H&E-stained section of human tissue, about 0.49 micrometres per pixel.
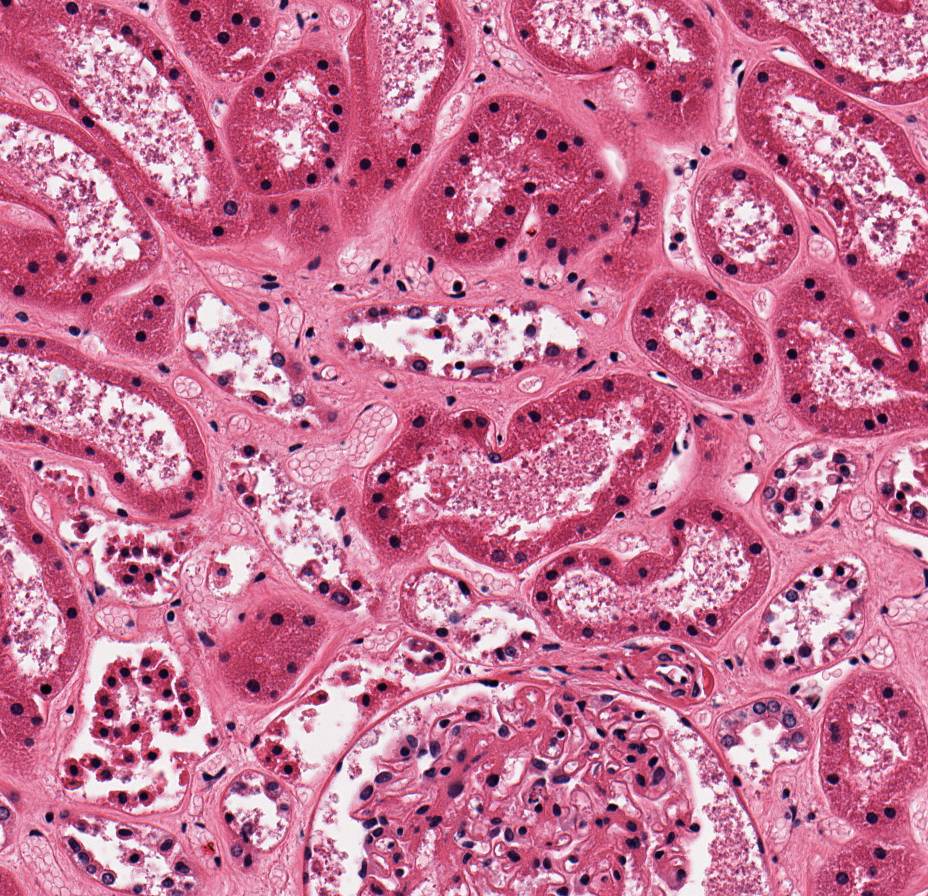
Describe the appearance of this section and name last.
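Tubules fill the field, cut in round, oval and elongated profiles with only narrow spaces between them. Most are lined by a single layer of cells with deeply eosinophilic, granular cytoplasm and round, dark, evenly spaced nuclei. Some smaller tubules, chiefly at the lower left and right edge, have paler cytoplasm and more closely packed nuclei. This is renal cortex.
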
